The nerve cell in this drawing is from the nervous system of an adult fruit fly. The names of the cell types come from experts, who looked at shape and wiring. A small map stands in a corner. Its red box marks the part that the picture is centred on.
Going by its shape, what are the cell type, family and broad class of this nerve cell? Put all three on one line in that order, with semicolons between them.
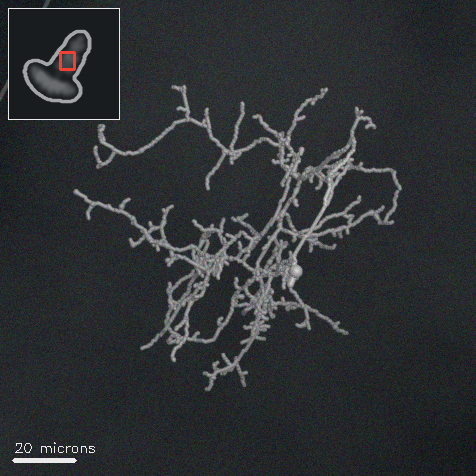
IN00A050; hemilineage 00A; nerve-cord intrinsic neuron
